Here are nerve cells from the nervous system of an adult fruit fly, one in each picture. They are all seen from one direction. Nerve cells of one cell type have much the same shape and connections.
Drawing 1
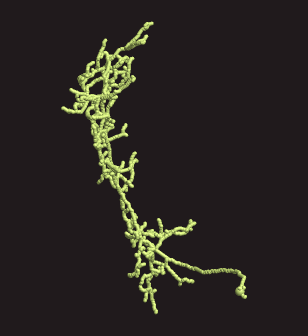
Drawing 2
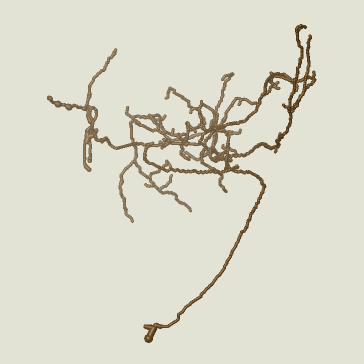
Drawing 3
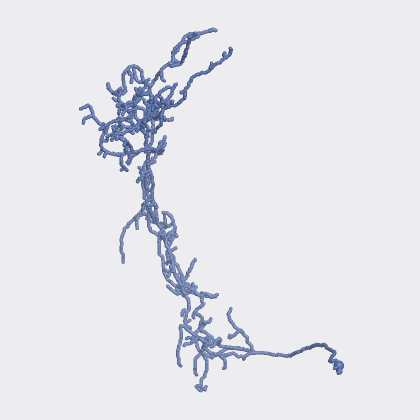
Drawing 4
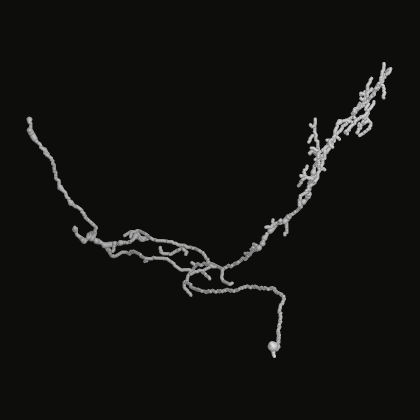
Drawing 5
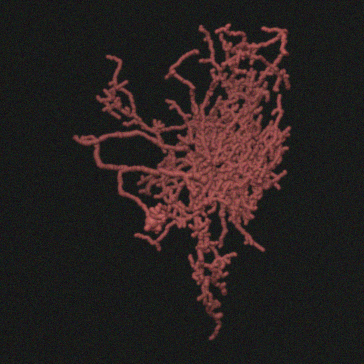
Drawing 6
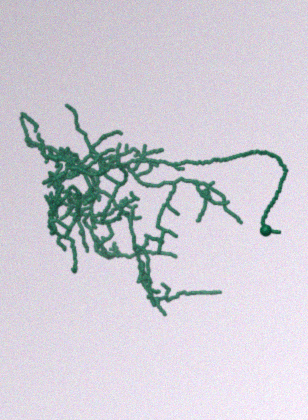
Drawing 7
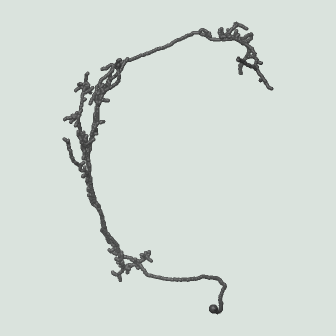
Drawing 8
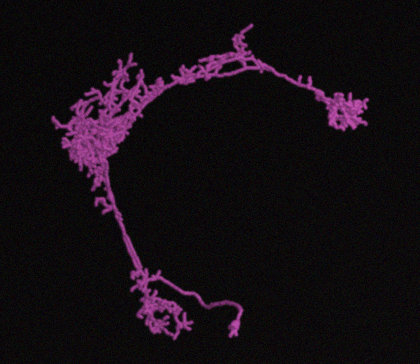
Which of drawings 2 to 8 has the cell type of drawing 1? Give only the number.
3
